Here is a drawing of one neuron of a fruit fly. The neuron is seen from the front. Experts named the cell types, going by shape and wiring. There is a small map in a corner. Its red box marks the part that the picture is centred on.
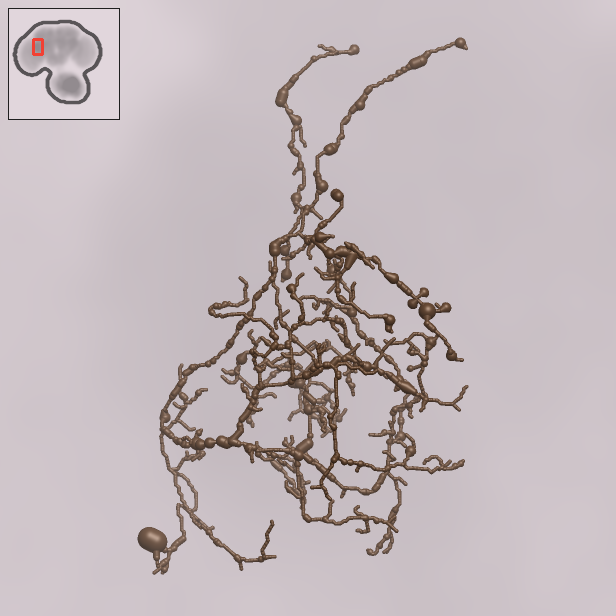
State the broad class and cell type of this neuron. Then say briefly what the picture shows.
This is a central-brain intrinsic neuron. The cell type is AVLP385. Its cell body lies at the lower left of the picture. As drawn here it is taller than it is wide.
